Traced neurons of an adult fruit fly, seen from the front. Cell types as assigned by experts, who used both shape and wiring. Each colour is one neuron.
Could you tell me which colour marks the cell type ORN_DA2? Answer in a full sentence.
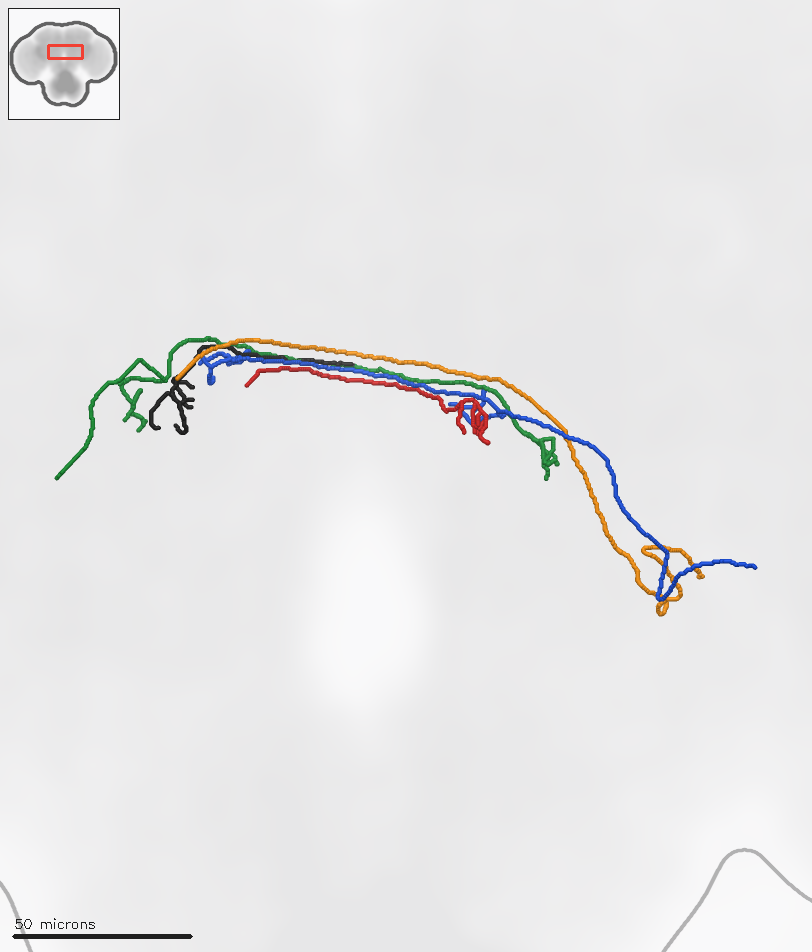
The colour is black.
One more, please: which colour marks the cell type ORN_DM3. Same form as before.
The colour is blue.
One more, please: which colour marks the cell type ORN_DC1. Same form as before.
The colour is green.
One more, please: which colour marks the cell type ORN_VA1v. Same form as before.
The colour is orange.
